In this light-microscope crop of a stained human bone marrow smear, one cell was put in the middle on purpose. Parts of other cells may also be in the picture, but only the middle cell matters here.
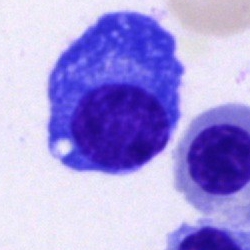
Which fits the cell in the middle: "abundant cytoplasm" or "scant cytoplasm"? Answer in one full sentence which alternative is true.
This cell holds plenty of cytoplasm around the nucleus.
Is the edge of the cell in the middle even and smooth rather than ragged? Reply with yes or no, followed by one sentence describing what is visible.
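No. The cell outline is irregular and bumpy rather than smoothly round.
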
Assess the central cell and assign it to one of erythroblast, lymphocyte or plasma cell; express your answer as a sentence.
The cell at the middle of the frame should be recorded as a plasma cell.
